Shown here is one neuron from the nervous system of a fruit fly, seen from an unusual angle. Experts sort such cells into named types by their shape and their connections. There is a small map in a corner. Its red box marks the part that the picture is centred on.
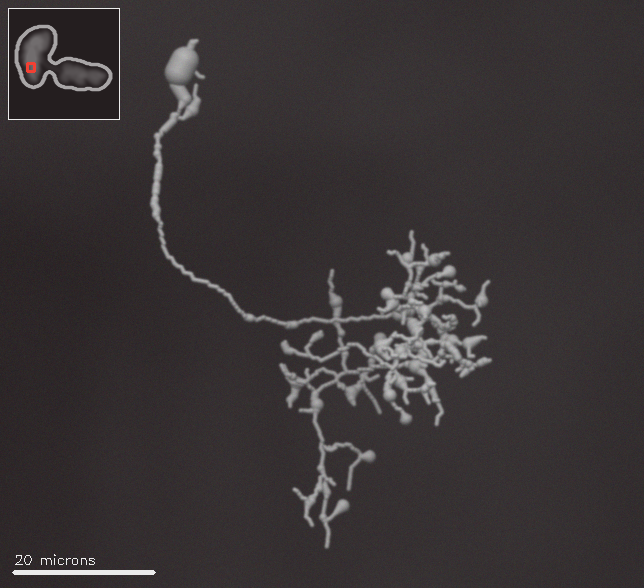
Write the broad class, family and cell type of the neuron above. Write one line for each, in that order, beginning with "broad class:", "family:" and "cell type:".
broad class: optic-lobe intrinsic neuron
family: Dm
cell type: Dm10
